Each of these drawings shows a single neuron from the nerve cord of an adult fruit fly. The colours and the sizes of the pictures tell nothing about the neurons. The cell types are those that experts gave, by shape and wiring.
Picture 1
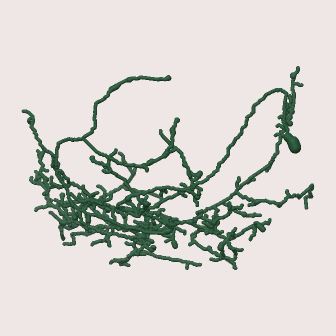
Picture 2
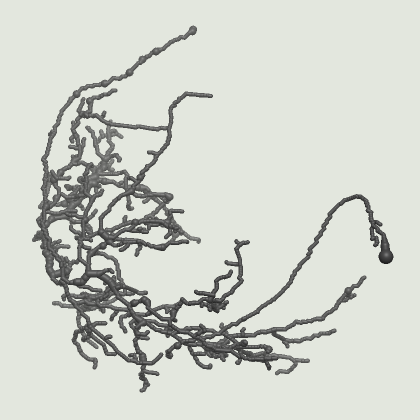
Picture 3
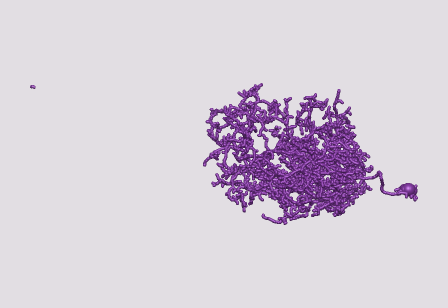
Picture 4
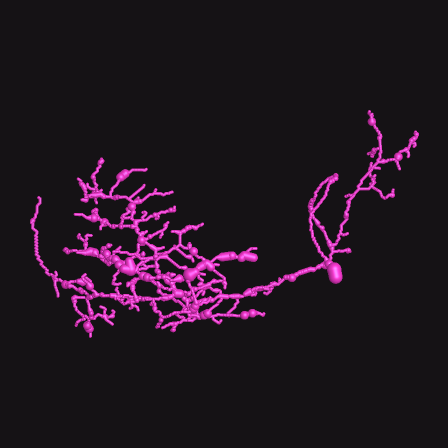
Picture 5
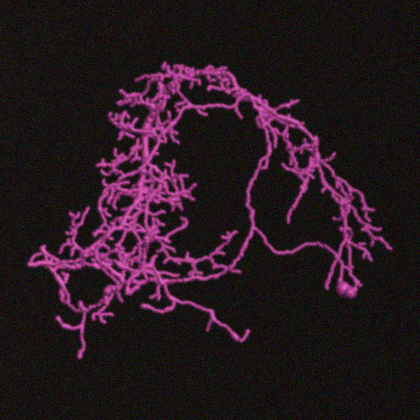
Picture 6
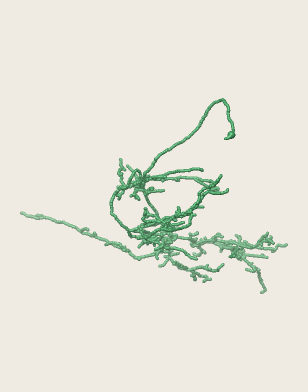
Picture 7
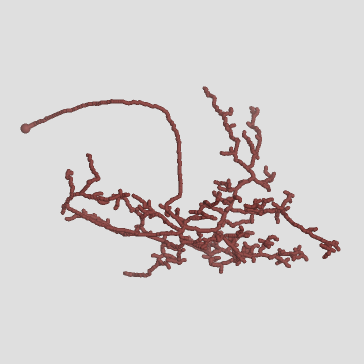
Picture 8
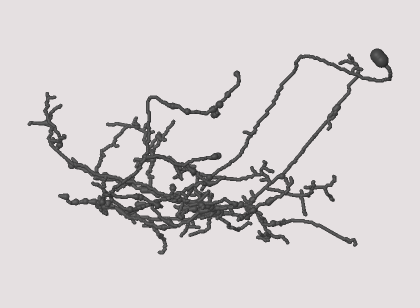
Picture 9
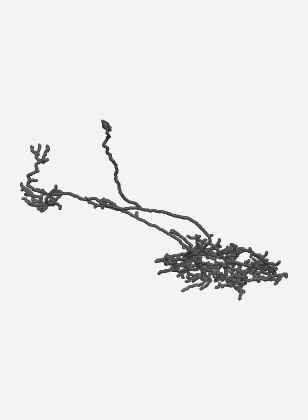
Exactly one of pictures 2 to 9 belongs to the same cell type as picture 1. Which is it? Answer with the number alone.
8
